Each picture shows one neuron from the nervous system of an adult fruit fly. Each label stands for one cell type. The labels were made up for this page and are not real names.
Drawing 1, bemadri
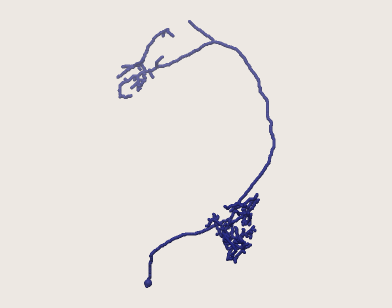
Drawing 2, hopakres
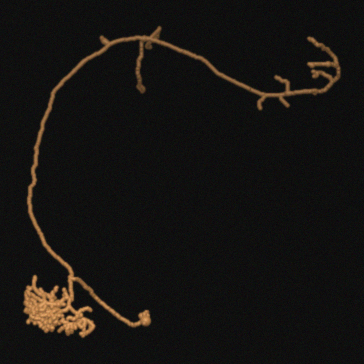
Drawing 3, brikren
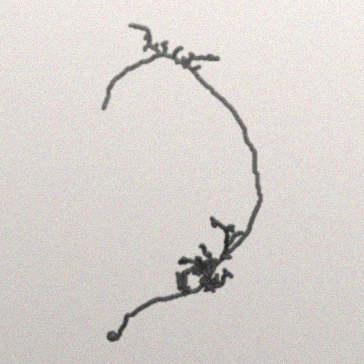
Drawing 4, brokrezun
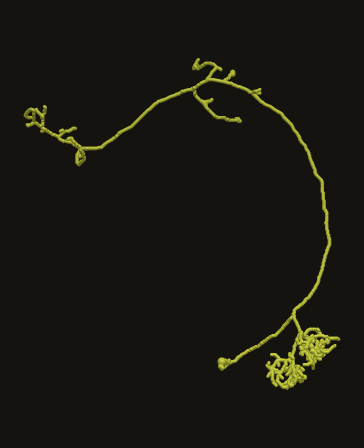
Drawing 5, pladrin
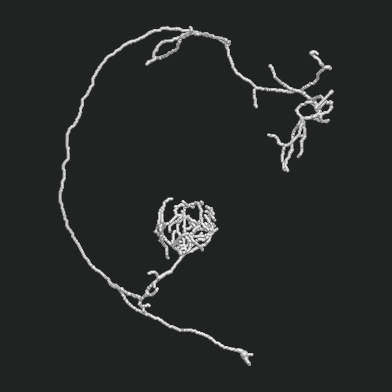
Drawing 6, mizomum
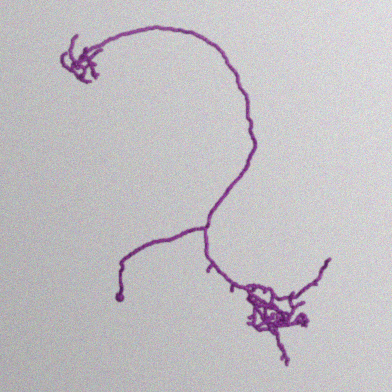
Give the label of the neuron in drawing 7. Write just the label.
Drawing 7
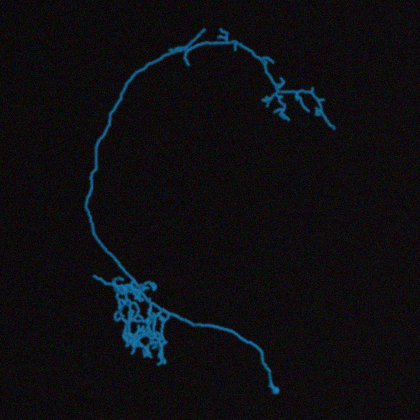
bemadri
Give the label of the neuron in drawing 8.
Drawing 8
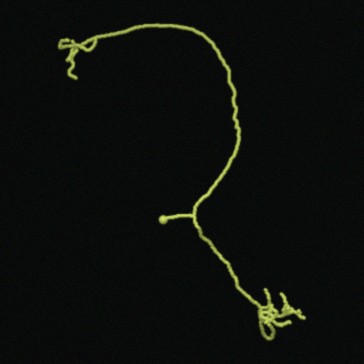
mizomum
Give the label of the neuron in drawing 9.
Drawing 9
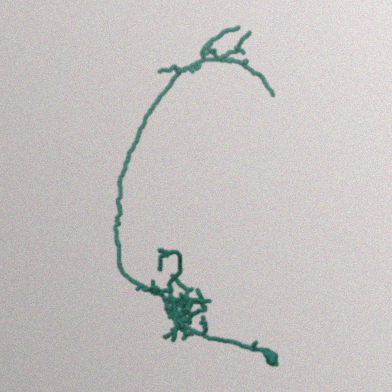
brikren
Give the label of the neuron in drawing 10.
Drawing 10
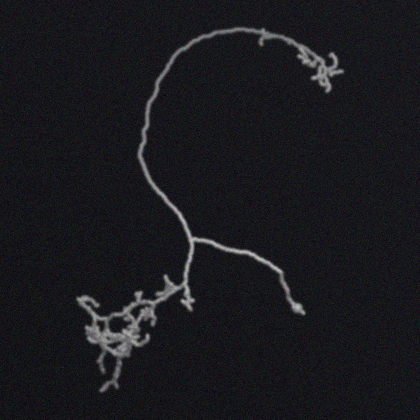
mizomum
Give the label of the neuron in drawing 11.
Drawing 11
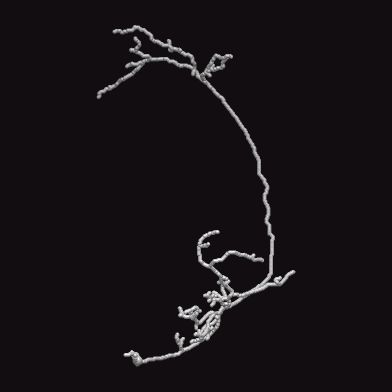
brikren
